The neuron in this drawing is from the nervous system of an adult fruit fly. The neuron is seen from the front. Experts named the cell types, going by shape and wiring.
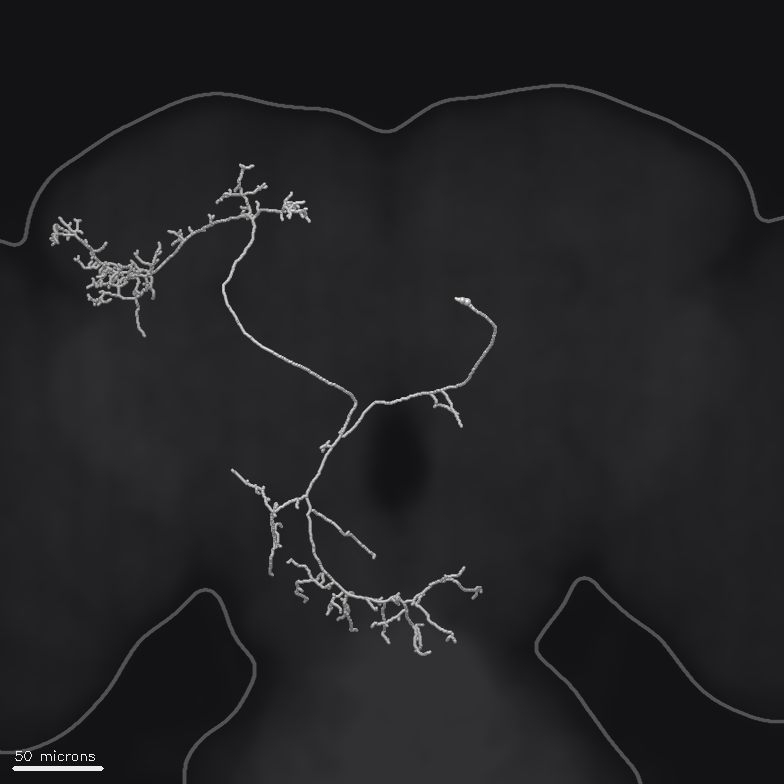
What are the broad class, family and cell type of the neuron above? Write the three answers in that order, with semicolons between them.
central-brain intrinsic neuron; hemilineage CREa1_ventral; mALB3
